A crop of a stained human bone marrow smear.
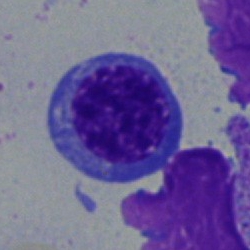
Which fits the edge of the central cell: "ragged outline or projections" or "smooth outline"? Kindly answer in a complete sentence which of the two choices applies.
There is a smooth outline around this cell, free of projections.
